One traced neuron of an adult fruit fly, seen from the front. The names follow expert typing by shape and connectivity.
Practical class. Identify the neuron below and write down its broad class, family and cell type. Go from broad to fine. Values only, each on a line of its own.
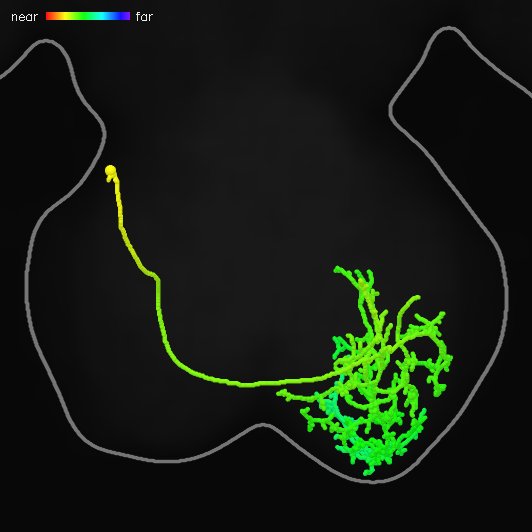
nerve-cord intrinsic neuron
hemilineage 01A
IN01A056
